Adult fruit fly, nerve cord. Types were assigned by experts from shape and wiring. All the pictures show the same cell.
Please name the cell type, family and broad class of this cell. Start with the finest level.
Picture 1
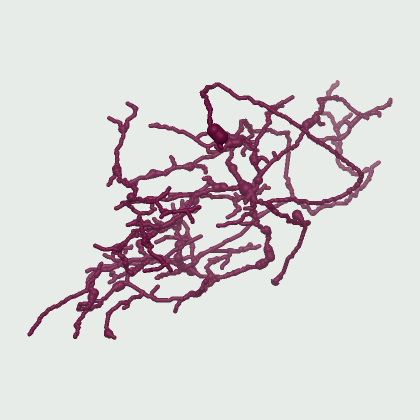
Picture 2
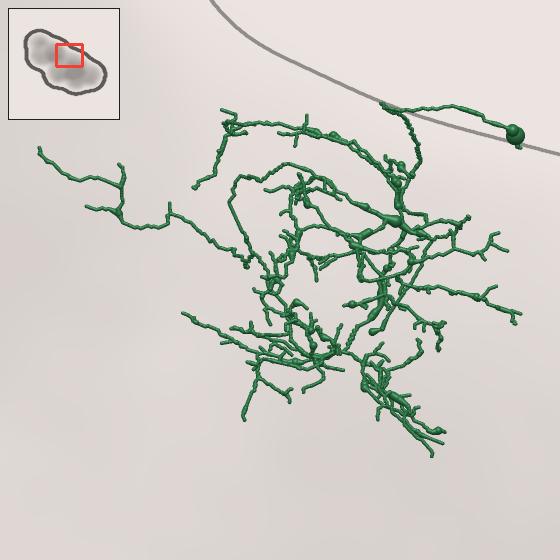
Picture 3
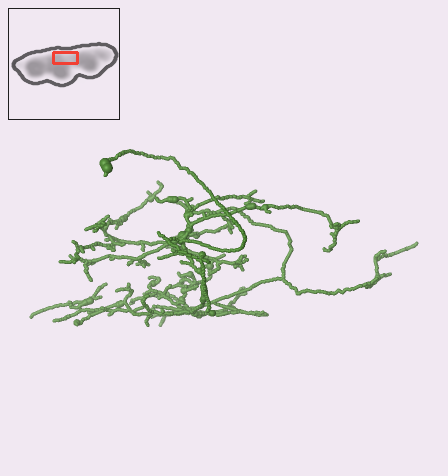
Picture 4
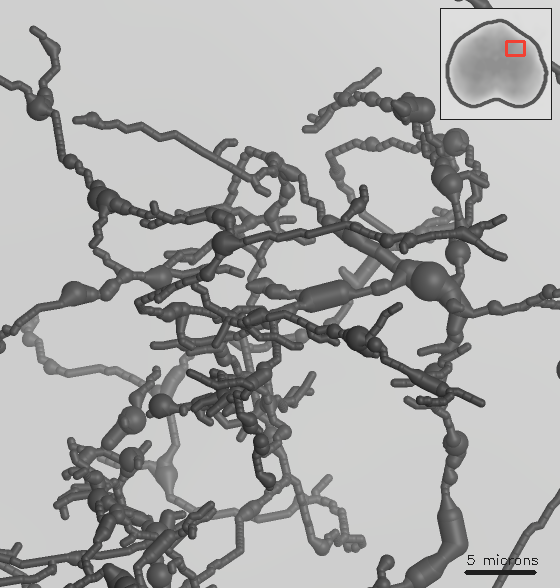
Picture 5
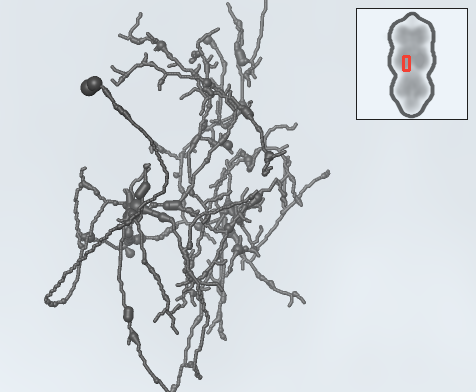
IN11B018; hemilineage 11B; nerve-cord intrinsic neuron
